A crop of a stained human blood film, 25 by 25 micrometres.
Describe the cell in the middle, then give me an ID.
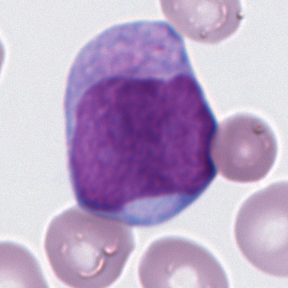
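Start with the nucleus: a single unlobed mass, roughly squarish in outline. The cell is about 18 by 14 micrometres, and the nucleus fills about 60% of its area. Above the nucleus lies the widest band of cytoplasm, with fine purplish granules scattered through it. Below the nucleus's lower edge sits a pale, clear patch of cytoplasm. This is an atypical promyelocyte.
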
